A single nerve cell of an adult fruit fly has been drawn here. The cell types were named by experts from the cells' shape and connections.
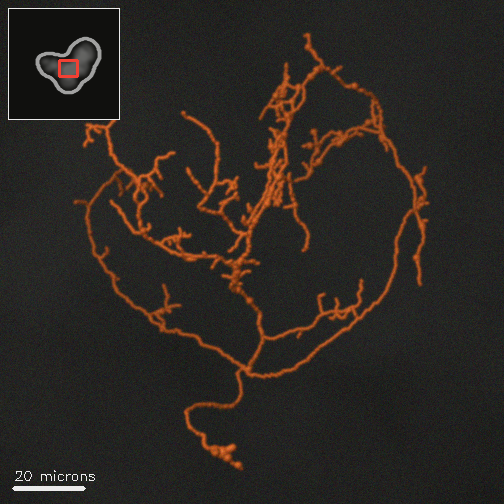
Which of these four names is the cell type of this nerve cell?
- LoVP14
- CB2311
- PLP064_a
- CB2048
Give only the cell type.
CB2311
